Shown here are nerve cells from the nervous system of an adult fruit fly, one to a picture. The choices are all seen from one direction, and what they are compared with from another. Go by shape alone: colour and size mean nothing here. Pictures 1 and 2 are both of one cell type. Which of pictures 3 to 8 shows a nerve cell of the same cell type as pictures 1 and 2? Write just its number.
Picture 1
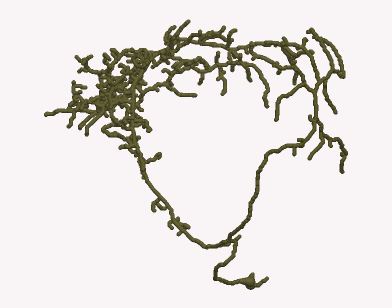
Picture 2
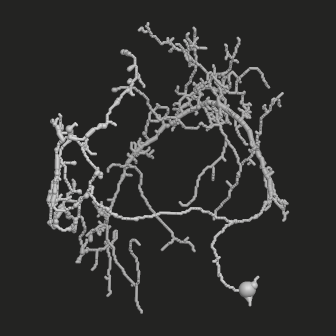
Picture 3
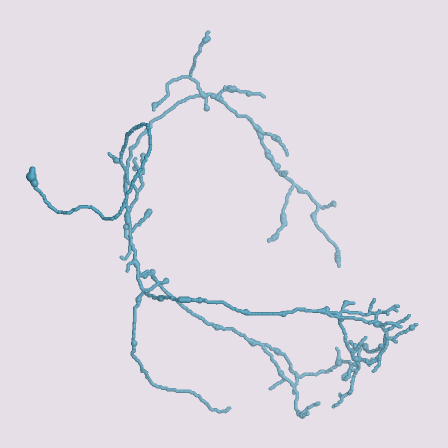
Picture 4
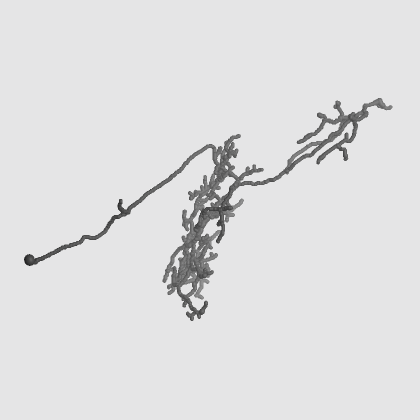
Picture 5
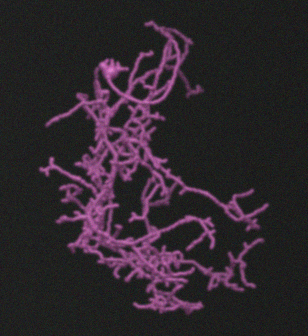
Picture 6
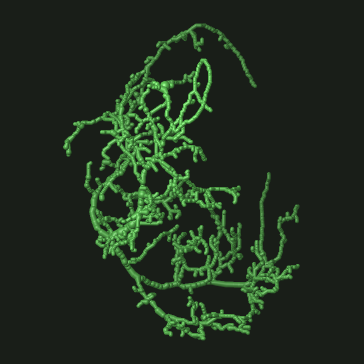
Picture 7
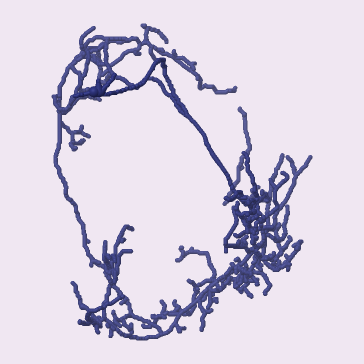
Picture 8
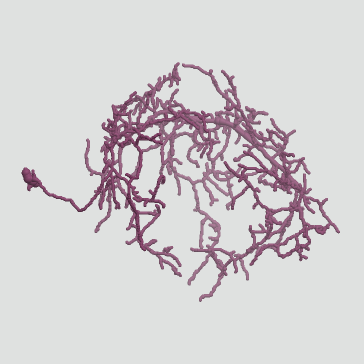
7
